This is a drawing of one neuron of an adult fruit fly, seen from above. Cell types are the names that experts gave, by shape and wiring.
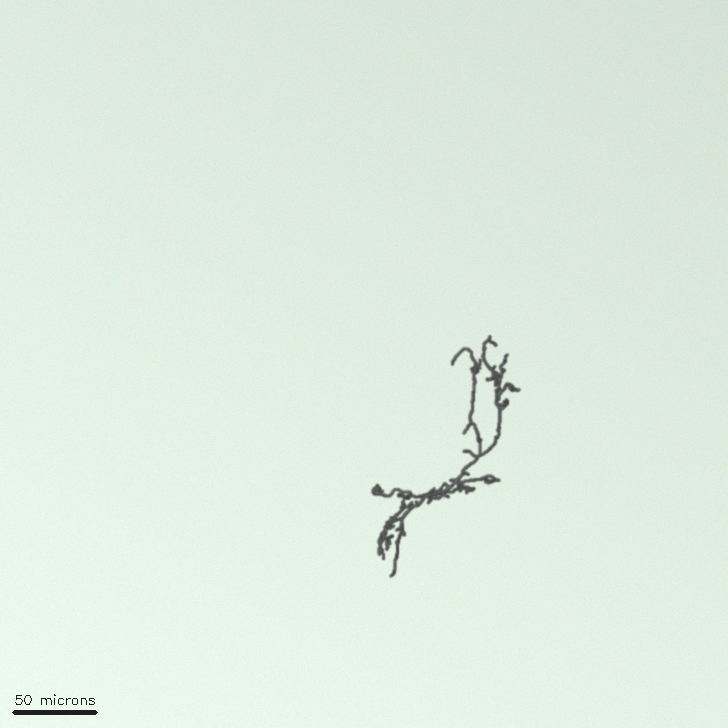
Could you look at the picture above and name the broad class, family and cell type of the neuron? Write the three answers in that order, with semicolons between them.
central-brain intrinsic neuron; hemilineage LB3; GNG440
